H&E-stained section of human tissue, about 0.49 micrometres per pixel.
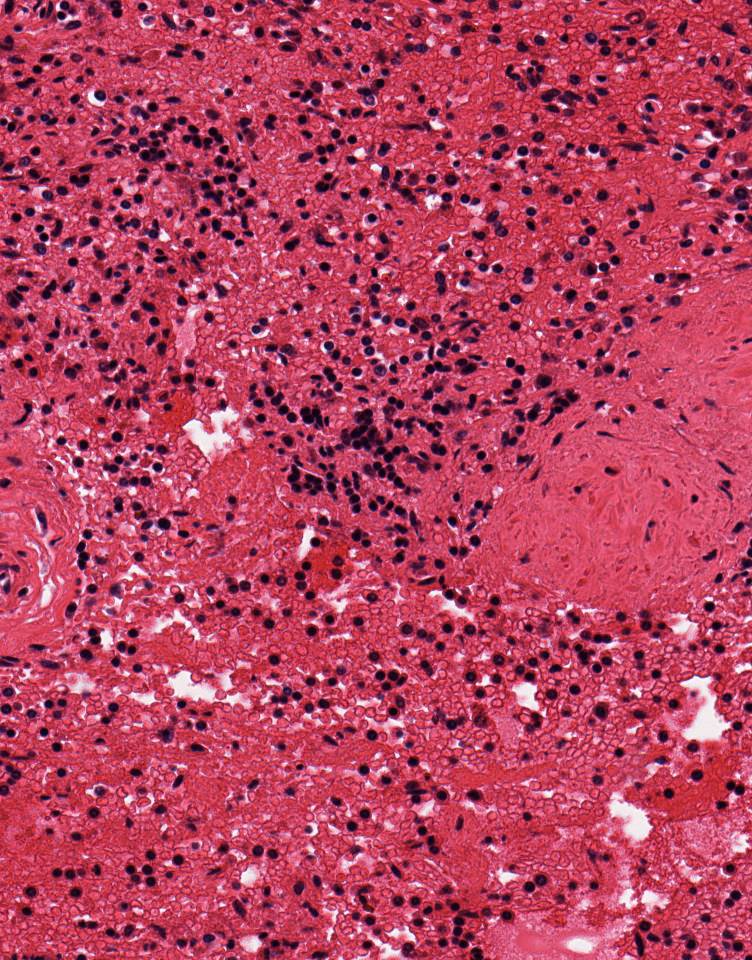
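Spleen. Notice, among the red blood cells, small round dark nuclei with scant cytoplasm lie scattered singly, crowding most densely in a cluster near the centre. At mid-height on the left edge, a concentrically layered pink structure with elongated nuclei is consistent with a vessel wall.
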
